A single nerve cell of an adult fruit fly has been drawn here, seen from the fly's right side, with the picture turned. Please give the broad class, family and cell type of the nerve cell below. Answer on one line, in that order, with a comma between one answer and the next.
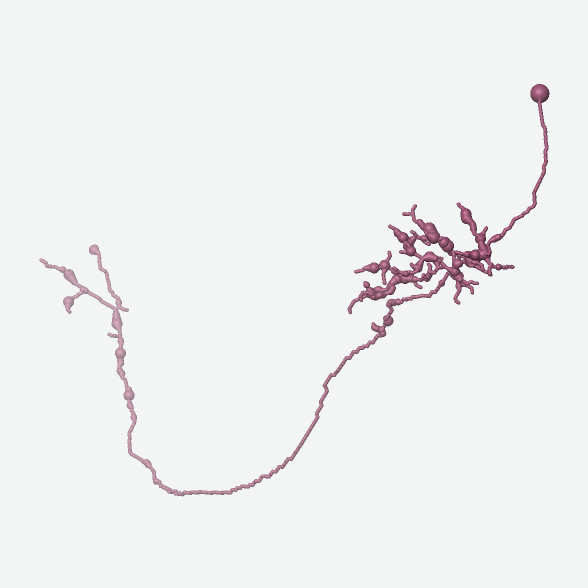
optic-lobe intrinsic neuron, Tm, Tm5c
